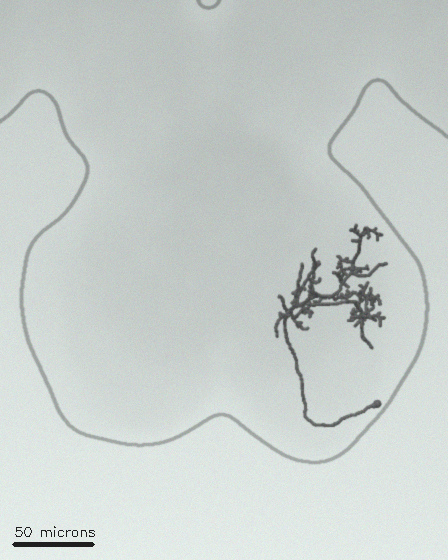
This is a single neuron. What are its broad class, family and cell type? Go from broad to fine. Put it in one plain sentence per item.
A nerve-cord intrinsic neuron of hemilineage 21A, type IN21A085.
